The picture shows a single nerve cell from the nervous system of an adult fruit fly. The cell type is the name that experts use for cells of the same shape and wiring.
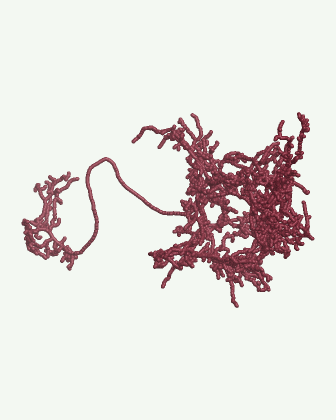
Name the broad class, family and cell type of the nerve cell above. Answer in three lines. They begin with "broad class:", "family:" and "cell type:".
broad class: central-brain intrinsic neuron
family: hemilineage SMPpv2_ventral
cell type: CL311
